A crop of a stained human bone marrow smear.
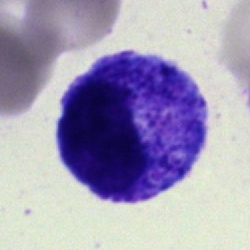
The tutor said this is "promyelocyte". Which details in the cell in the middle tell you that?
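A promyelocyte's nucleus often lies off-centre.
That fits this promyelocyte, whose nucleus lies to one side and fills roughly the left half of the cell. The nucleus is stained a very dark, nearly uniform purple.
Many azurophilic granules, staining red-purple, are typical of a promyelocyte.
The cytoplasm, taking up about half the cell, is violet-purple and holds granules, with small pale spots scattered between them.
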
